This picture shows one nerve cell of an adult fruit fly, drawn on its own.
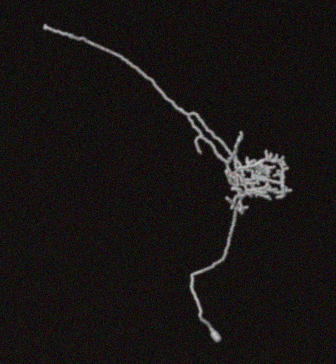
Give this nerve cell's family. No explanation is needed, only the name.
hemilineage ALv2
